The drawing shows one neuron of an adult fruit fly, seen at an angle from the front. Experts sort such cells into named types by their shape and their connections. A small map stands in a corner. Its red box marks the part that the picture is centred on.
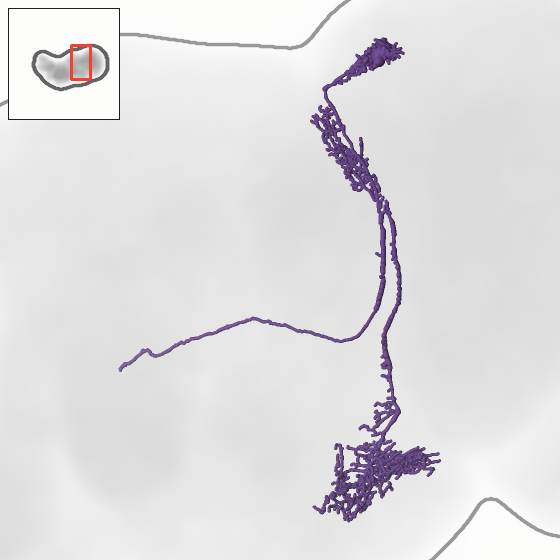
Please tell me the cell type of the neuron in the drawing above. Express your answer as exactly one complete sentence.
The neuron is of cell type DH44.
